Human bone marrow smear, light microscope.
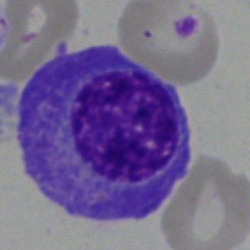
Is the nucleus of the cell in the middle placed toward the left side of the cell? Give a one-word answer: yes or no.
No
